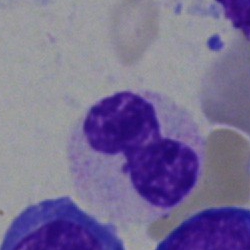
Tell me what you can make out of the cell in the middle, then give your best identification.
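First, the nucleus: its two lobes lie on a diagonal, one at the upper left and one at the lower right. Next, the chromatin: dark purple and clumped, broken by small paler patches. Then the cytoplasm, which is plentiful and pale greyish-lilac, with fine pinkish granules scattered through it. Last, the name: this is a band neutrophil.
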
